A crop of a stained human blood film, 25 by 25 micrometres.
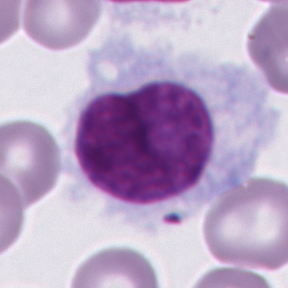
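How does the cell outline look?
Irregular, with ragged edges.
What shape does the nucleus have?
A notch in its upper edge gives it a kidney shape.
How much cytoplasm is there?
Plenty, a wide zone around the nucleus, with a small clear vacuole above and left of it.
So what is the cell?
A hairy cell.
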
